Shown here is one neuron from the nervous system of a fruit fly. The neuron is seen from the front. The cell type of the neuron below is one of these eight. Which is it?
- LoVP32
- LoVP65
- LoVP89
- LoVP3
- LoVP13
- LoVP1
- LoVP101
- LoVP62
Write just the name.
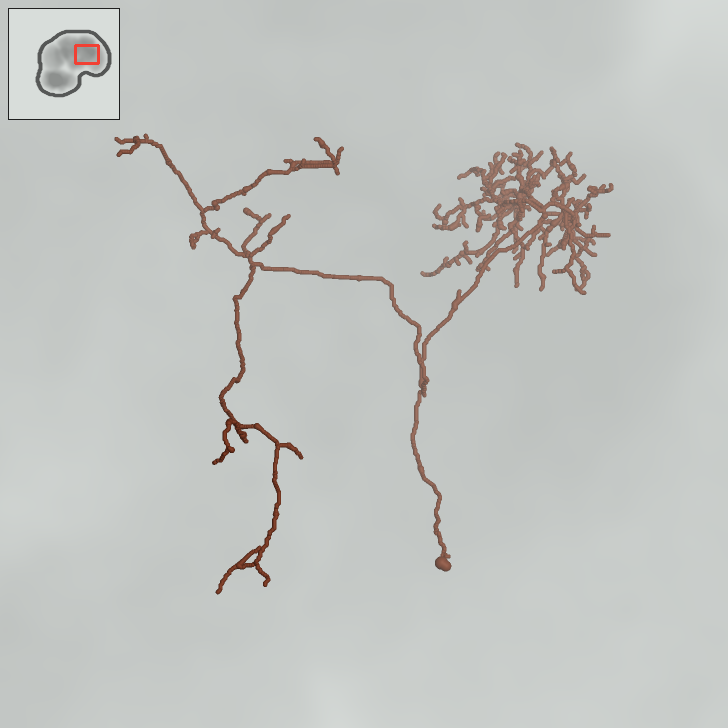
LoVP89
